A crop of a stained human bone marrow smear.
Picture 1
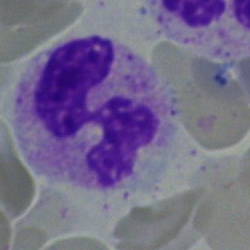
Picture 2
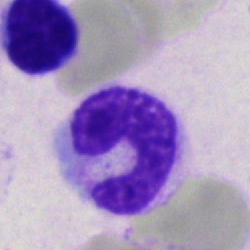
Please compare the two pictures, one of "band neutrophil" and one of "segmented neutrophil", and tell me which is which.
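Picture 1 shows a segmented neutrophil; picture 2 shows a band neutrophil. In picture 2 the nucleus is a thick curved band bent into a C with its open side facing left, and the pale, faintly bluish-lilac cytoplasm fills the hollow of that curve.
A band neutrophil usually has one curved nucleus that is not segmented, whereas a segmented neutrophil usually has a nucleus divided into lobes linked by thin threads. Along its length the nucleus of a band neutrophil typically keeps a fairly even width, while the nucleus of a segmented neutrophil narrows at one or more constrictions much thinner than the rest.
In picture 1 the chromatin is dark purple and coarsely clumped, and no vacuoles lie in the cytoplasm. Neither nucleus shows any nucleoli.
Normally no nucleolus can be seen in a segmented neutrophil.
Both cells are roughly round, the one in picture 2 with a smooth outline. Part of another nucleated cell sits in the top right corner of picture 1, and a pale red cell lies against the lower right edge of the cell in picture 2.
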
